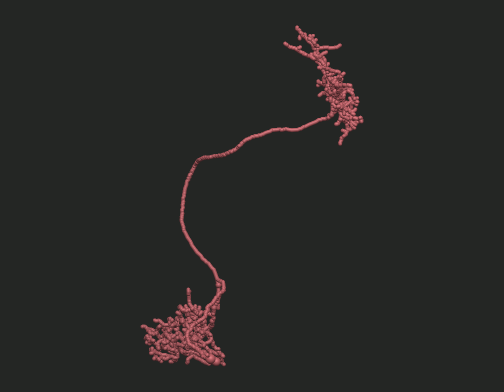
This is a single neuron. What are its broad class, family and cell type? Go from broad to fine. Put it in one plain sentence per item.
A central-brain intrinsic neuron of hemilineage ALv1, type AVLP447.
